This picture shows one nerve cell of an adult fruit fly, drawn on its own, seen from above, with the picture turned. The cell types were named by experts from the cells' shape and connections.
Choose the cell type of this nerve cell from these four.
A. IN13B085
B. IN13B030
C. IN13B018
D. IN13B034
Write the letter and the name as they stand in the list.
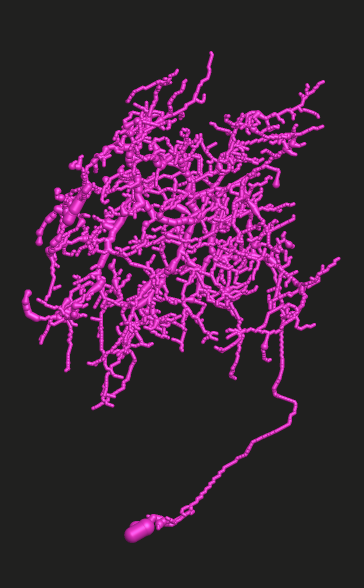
C. IN13B018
